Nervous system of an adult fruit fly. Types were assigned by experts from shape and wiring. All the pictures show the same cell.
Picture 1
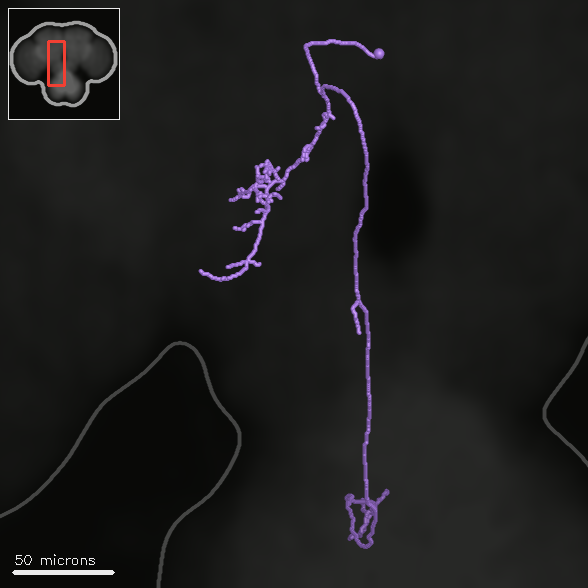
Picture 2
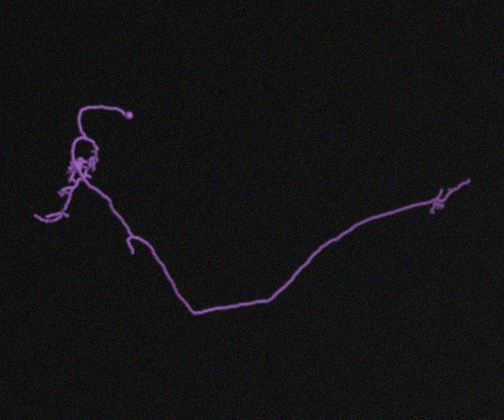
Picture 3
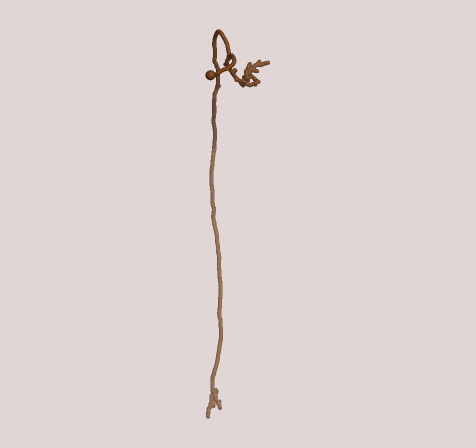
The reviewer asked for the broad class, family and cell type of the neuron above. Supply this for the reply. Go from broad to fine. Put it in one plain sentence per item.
A descending neuron of hemilineage PSp2, type DNpe008.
